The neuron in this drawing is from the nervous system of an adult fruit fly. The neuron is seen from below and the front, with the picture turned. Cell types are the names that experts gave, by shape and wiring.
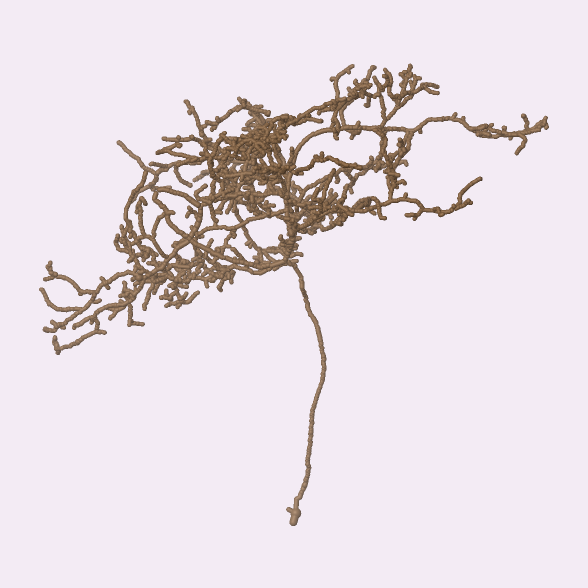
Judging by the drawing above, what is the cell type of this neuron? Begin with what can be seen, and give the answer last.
Its cell body lies at the bottom of the picture. In this view it is about as wide as it is tall. This is a central-brain intrinsic neuron. It is of cell type mALD4.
